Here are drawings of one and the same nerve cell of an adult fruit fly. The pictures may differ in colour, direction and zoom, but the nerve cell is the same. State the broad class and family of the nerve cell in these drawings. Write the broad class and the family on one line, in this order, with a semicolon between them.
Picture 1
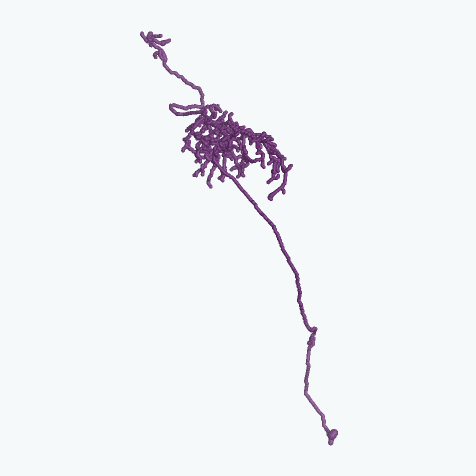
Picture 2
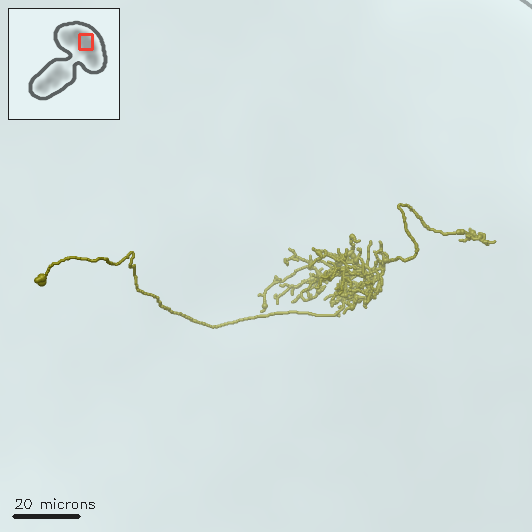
central-brain intrinsic neuron; class CX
